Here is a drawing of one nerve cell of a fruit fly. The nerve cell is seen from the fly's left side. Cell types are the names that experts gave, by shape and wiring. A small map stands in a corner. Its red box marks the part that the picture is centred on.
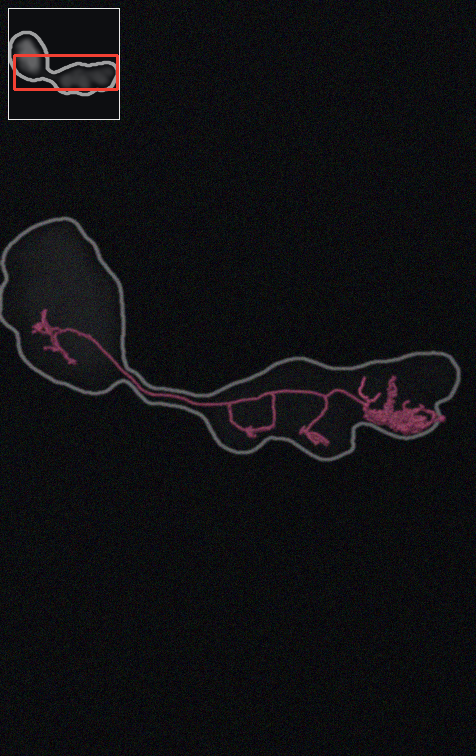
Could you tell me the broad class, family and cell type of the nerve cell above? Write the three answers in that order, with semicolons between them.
ascending neuron; hemilineage 05B; AN05B098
